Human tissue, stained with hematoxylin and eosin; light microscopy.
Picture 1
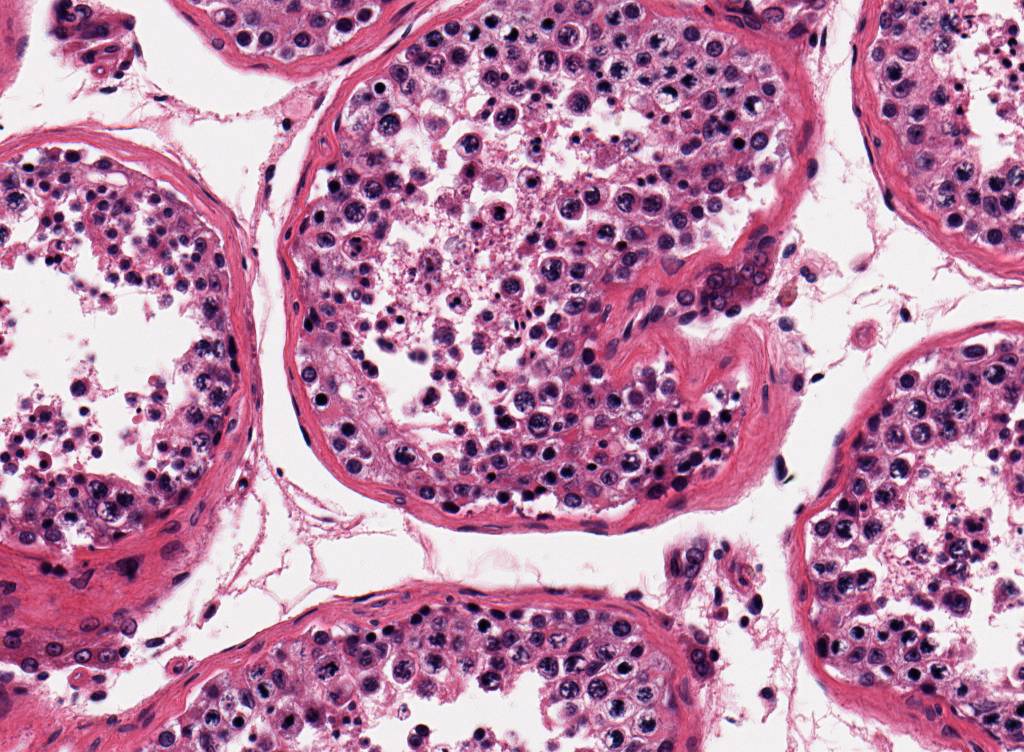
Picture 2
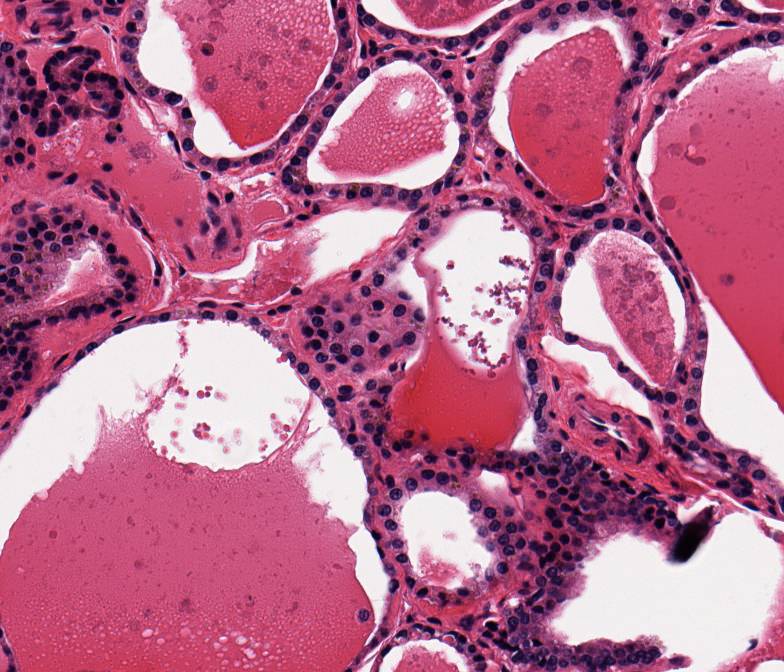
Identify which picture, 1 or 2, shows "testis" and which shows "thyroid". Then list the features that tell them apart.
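The first picture shows testis and the second shows thyroid. In the testis, rounded tubules cut in cross section fill the field, one whole profile lying in the centre. Many layers of rounded cells line each tubule, stacked from the wall toward the centre. The central space of each tubule is irregular and contains loose detached cells and granular debris. In the thyroid, closely packed rounded follicles of widely varying size fill the field, the largest at the lower left and along the right edge. Most follicle lumina contain homogeneous pink material, and each follicle is lined by a single layer of flattened to low cuboidal cells with small, round, dark, evenly spaced nuclei.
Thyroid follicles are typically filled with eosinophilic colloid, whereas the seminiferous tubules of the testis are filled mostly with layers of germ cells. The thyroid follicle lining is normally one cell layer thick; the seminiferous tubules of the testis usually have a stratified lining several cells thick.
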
